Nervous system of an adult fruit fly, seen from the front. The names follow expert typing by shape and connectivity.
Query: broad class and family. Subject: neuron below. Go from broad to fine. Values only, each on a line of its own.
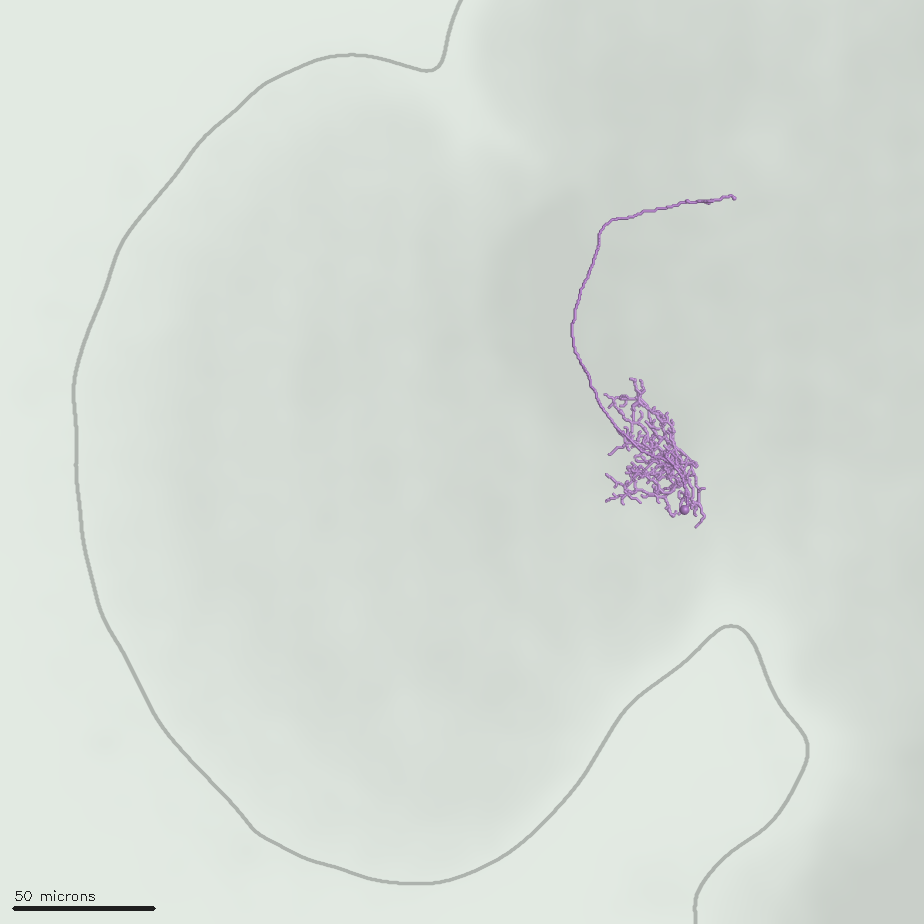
visual projection neuron
LC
